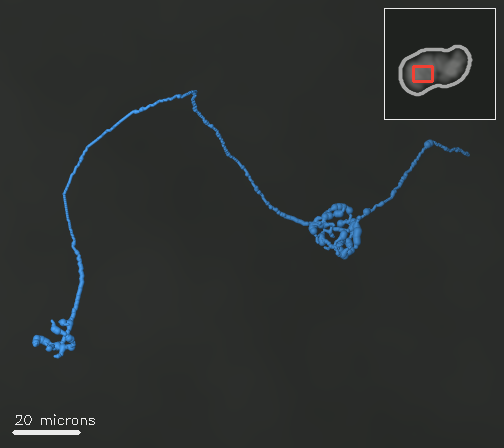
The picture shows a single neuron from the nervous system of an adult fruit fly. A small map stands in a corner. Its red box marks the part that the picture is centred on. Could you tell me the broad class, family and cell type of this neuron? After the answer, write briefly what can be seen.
This is a sensory neuron entering the brain. The name of its family is class olfactory. The cell type is ORN_VA7m. By the scale bar it is about 130 microns wide in this view. As drawn here it is wider than it is tall.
